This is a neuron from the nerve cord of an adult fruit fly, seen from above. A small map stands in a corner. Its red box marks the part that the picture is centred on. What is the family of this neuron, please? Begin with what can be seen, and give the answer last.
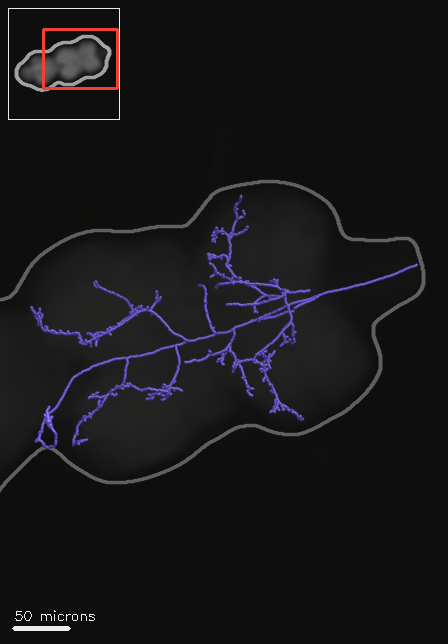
From left to right in the picture it spans about 350 microns. In this view it is wider than it is tall. Its broad class is ascending neuron. The family is hemilineage 17A.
